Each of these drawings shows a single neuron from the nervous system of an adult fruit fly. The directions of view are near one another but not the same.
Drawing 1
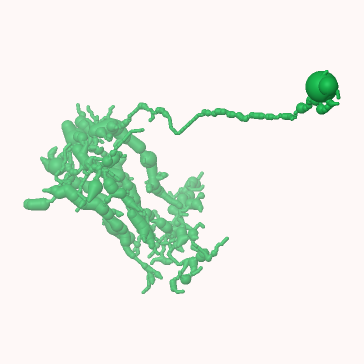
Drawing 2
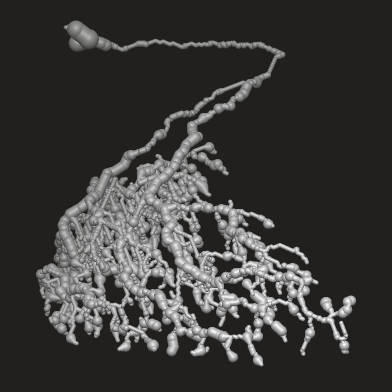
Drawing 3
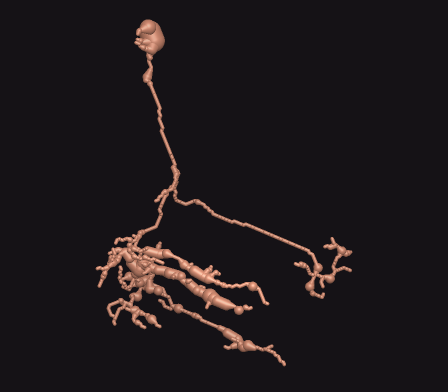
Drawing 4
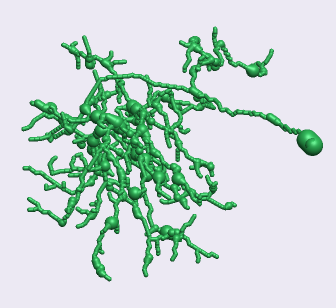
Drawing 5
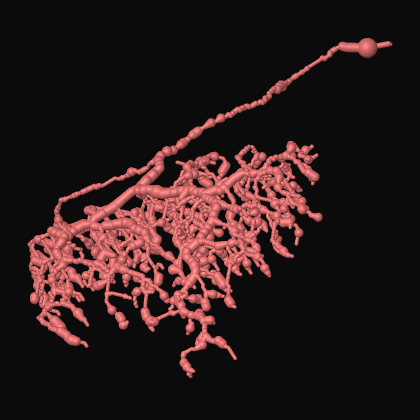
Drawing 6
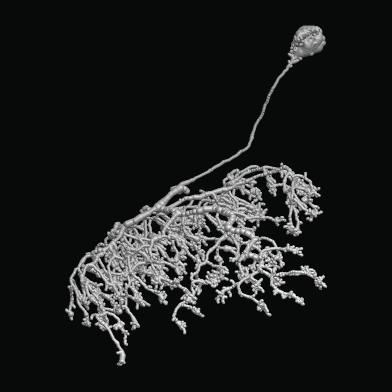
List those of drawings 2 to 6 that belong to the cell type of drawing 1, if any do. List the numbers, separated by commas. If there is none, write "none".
3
